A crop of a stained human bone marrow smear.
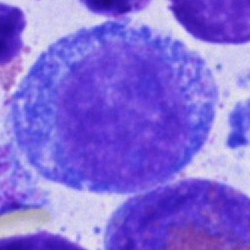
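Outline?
Round.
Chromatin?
Fine, evenly spread, not clumped.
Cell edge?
Finely bumpy; no long projections.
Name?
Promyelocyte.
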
